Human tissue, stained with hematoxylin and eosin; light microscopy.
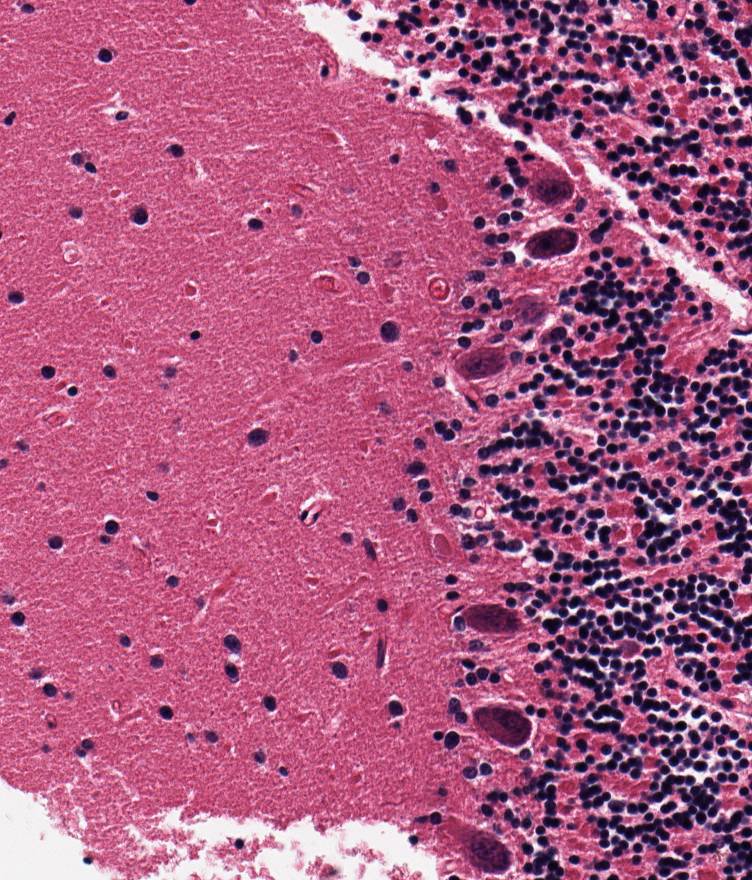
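Cerebellum, H&E. Single row of large Purkinje cells along the border between the two layers, running top to bottom. Purkinje cell bodies flask-shaped, with abundant purplish cytoplasm. Right-hand layer crowded with small, round, dark blue granule cell nuclei showing little visible cytoplasm. Pink left-hand layer with only sparse, scattered small dark nuclei.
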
